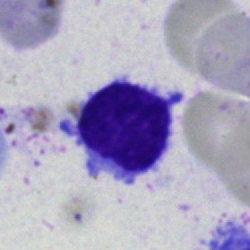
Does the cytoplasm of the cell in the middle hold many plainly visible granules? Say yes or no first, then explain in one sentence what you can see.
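No. No granules are visible in the cytoplasm.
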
